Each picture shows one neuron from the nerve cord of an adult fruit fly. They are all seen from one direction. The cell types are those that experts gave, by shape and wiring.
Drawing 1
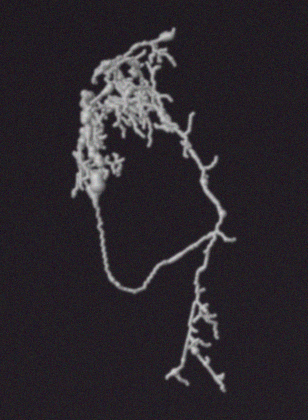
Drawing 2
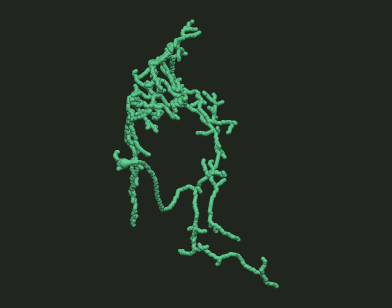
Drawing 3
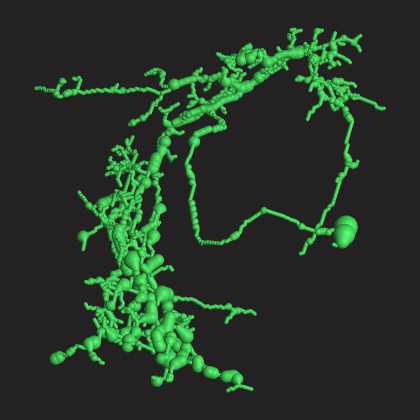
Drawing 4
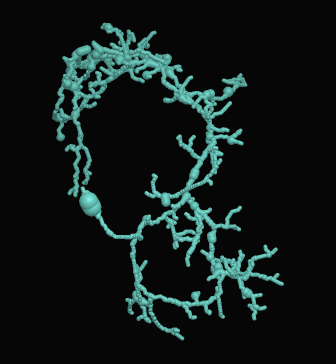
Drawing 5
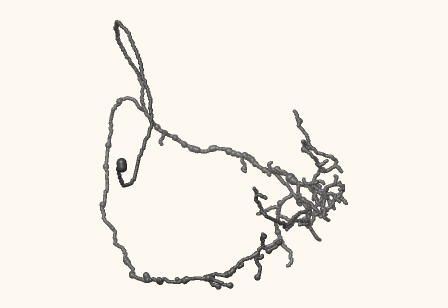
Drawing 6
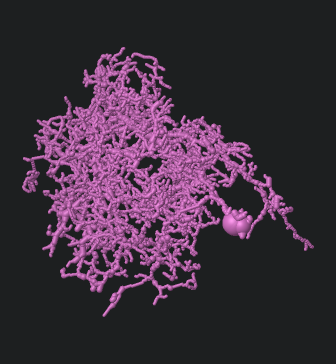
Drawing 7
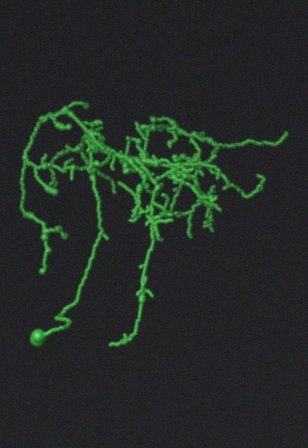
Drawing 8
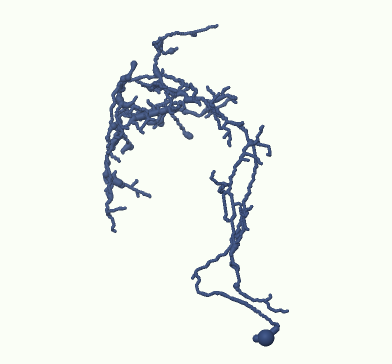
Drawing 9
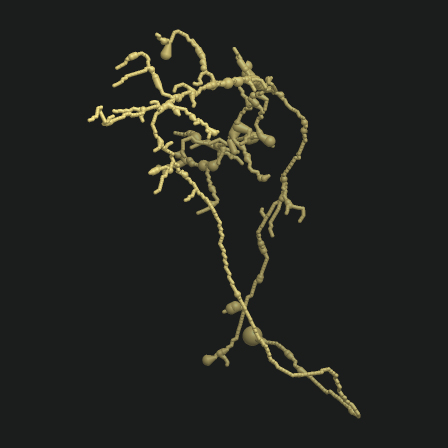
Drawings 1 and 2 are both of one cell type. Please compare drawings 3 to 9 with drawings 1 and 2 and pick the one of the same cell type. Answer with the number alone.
8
